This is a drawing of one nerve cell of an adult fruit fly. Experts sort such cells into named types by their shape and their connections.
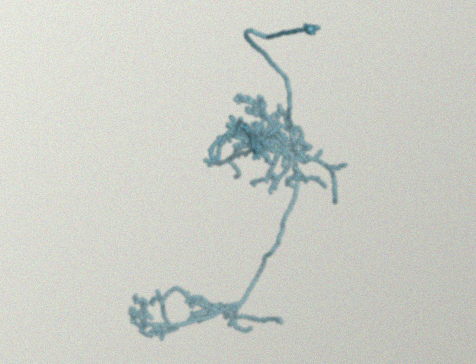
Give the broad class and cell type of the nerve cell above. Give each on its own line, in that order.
central-brain intrinsic neuron
PS061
